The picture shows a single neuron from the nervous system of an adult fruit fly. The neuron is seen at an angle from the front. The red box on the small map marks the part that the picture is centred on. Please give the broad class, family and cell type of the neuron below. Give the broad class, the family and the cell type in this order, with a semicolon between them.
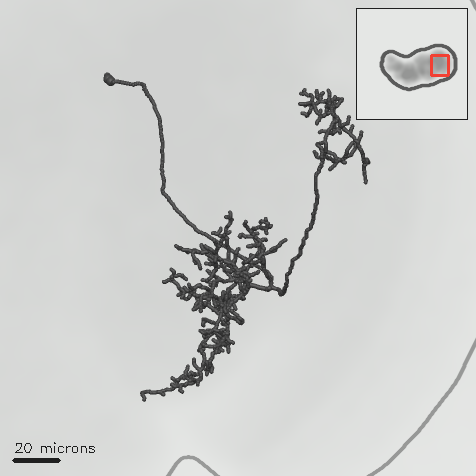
central-brain intrinsic neuron; hemilineage VLPp1; CB3384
